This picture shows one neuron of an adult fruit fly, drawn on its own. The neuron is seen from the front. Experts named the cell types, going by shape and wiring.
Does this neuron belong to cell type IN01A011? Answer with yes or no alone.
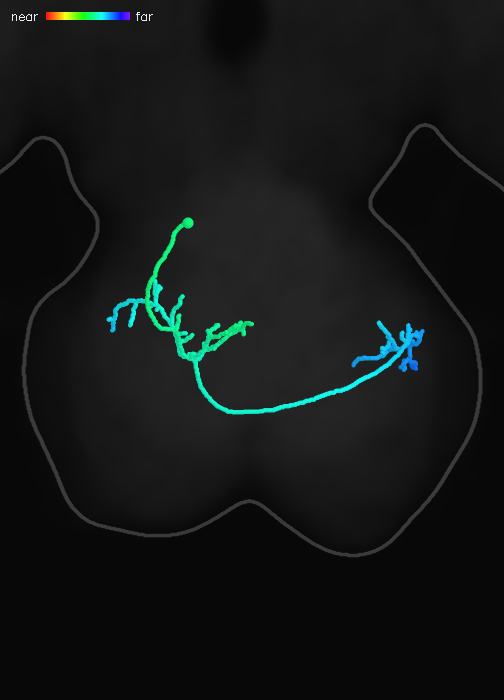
no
